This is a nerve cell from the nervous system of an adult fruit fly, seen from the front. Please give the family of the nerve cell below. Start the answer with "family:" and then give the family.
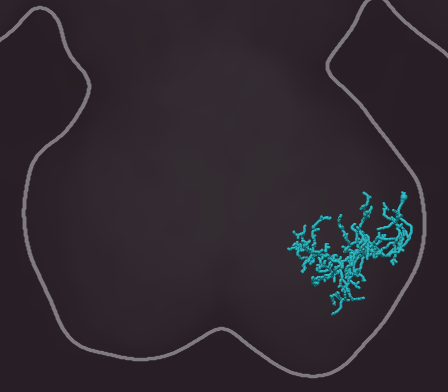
family: hemilineage 20A.22A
